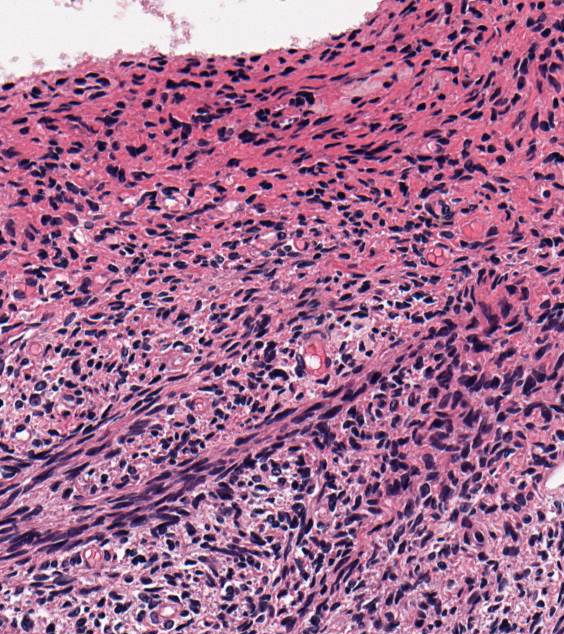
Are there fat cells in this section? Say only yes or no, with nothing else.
No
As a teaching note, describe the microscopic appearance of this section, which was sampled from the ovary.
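The field is a densely cellular sheet of spindle to oval cells, without epithelium or glands. Along the top, a band of pink collagen holds elongated nuclei lying roughly horizontally. A fascicle of tightly packed elongated cells crosses the lower half diagonally, lower left toward upper right. Most nuclei are dark, hyperchromatic, elongated or oval.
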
